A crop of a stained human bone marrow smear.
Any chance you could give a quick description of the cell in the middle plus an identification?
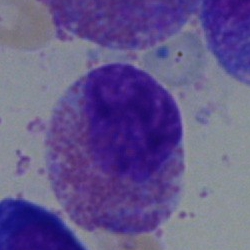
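The nucleus sits off-centre, toward the upper right, and plenty of cytoplasm fills the lower left. That cytoplasm is crowded with many reddish-purple granules. Parts of other nucleated cells are cut off at the top edge and the lower left corner of the picture. That's an eosinophil.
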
